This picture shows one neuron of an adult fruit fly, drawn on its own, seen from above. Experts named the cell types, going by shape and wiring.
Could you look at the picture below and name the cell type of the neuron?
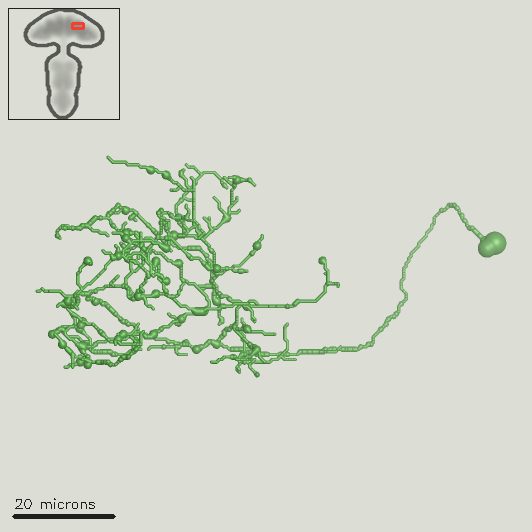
CB1179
